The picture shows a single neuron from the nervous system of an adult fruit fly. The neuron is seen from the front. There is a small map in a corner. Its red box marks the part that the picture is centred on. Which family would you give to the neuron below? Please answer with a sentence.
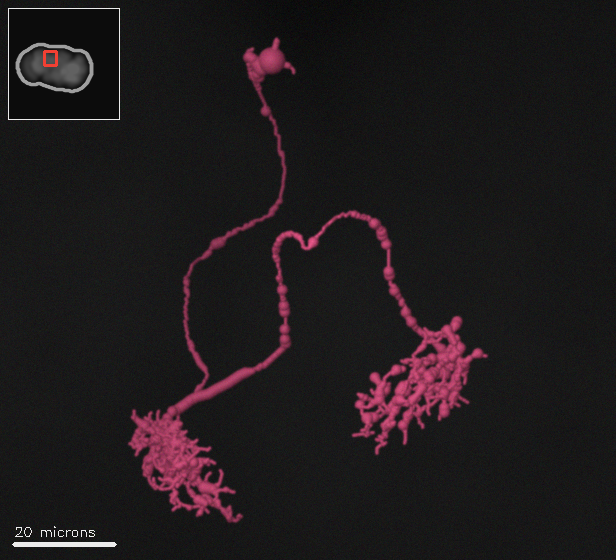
The family is class CX.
